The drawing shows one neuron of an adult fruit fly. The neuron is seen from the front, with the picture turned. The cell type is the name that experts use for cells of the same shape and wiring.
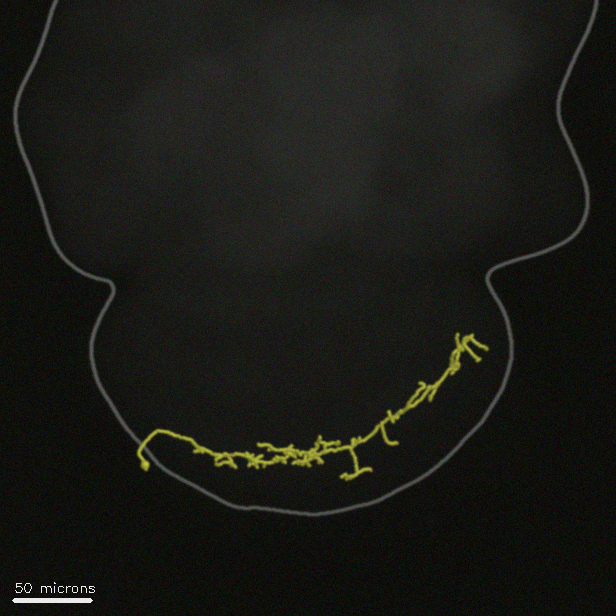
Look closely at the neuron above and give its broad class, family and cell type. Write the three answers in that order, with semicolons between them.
optic-lobe intrinsic neuron; Cm; Cm10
